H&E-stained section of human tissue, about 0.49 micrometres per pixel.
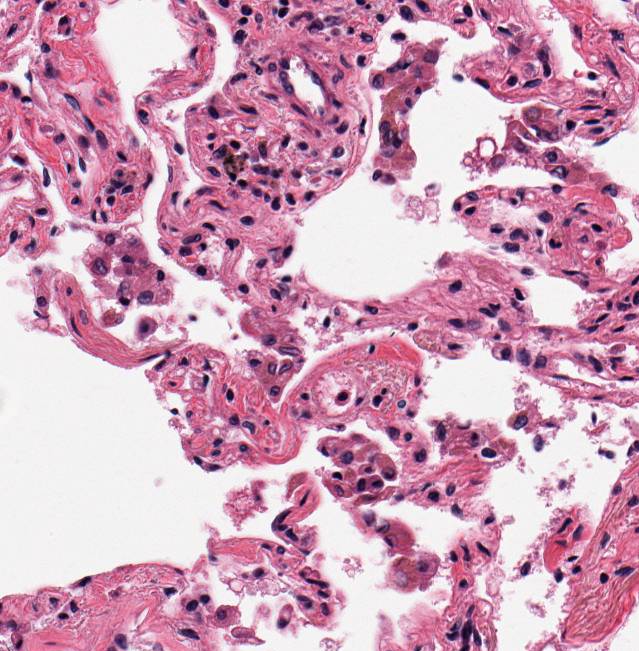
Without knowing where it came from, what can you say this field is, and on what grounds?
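What I see is mainly alveolus: branching pink strands form a meshwork around irregular empty spaces.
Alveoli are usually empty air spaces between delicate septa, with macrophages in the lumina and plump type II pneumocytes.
The free clusters of rounded, pink-cytoplasmed cells, lower and right of centre, and the plump round-nucleated cells on some strands fit that, I think.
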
